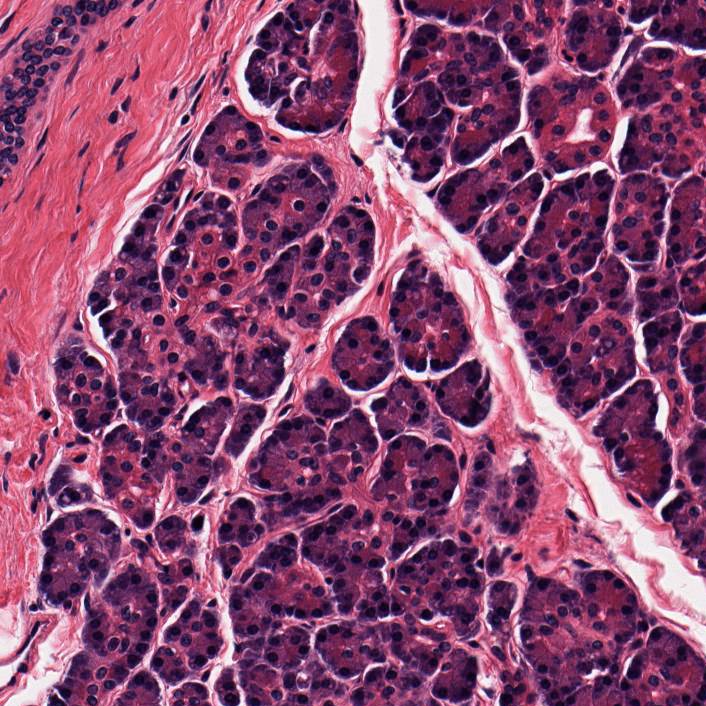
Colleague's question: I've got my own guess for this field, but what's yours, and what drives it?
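The field mainly shows exocrine pancreas. Closely packed acini sit in lobules divided by thin fibrous septa, and the pyramidal acinar cells have round, basally placed nuclei.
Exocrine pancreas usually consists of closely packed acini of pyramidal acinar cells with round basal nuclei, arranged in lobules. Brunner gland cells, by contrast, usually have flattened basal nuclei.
A wider septum runs diagonally from the top centre towards the lower right corner. No adipocytes are present.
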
